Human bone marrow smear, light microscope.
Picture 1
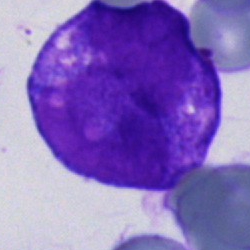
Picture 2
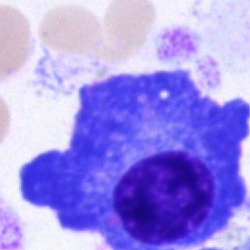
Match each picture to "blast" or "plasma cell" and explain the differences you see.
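Right, the first one's the blast and the second's the plasma cell. The blast is roughly round with a fairly smooth border, and its chromatin looks finely textured rather than clumped.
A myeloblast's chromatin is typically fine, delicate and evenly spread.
There are several small pale spots in its upper left part, and red blood cells lie against it at the upper right and lower right edges. The plasma cell is another matter: an irregular outline with several broad, blunt bulges. Its nucleus is off toward the lower right.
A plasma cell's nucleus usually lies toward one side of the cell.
The chromatin there is dense and dark purple.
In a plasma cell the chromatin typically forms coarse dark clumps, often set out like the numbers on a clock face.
And there's plenty of cytoplasm, deep blue, covering a much larger area than the nucleus. Red cells sit near its upper left without touching it.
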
